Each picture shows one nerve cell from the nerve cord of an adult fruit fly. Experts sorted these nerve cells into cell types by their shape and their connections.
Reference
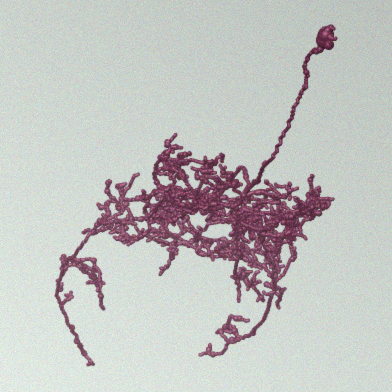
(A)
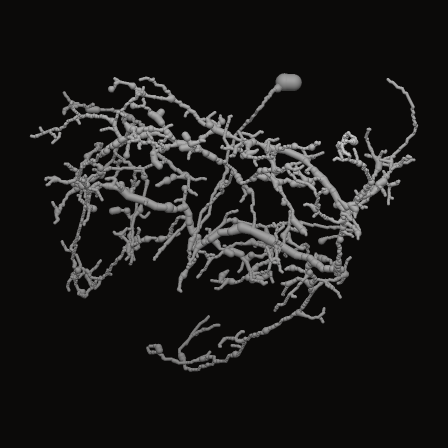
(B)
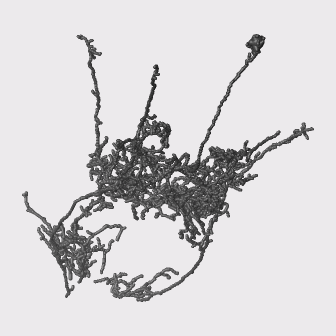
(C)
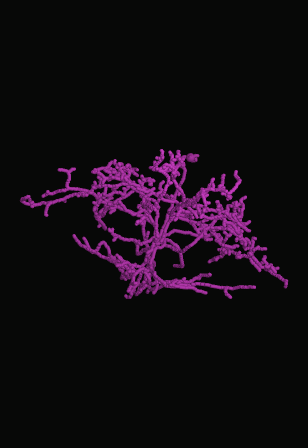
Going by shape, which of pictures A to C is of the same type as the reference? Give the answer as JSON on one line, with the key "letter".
{"letter": "B"}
